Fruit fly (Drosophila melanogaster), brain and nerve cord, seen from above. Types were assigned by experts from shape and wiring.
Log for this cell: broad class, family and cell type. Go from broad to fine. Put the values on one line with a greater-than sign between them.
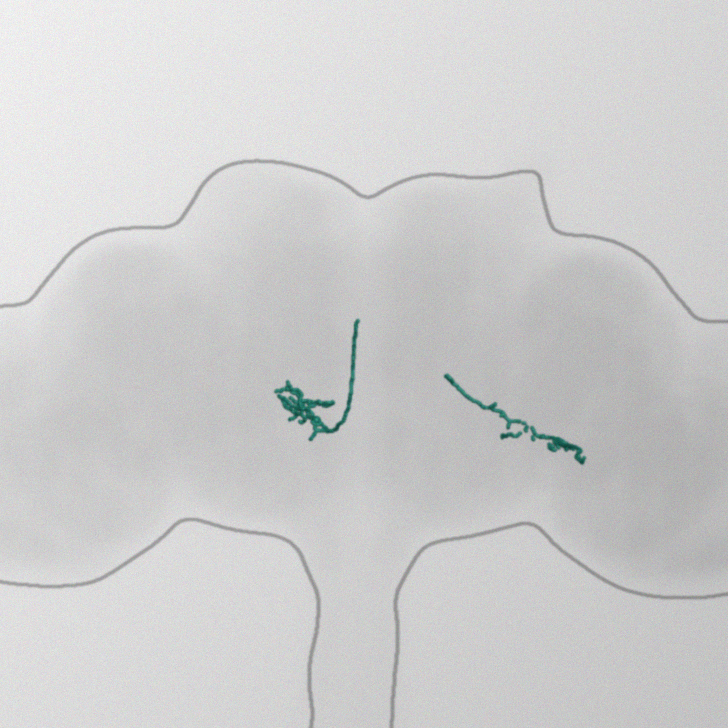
central-brain intrinsic neuron > hemilineage WEDd2 > WED084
